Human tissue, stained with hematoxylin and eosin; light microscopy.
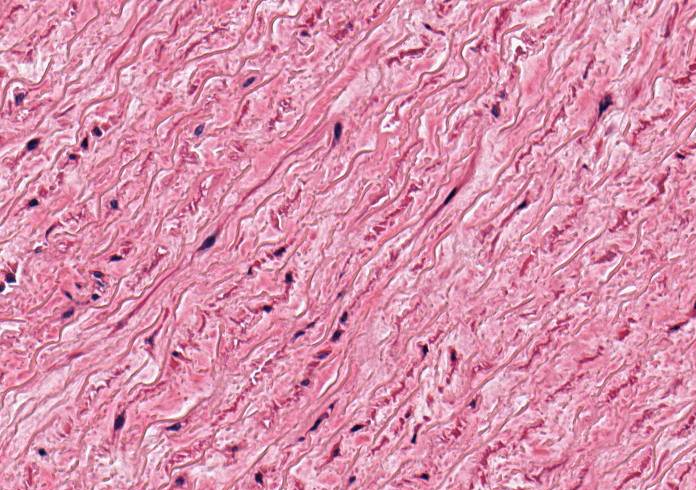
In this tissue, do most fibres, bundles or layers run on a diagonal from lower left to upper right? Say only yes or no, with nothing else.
Yes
